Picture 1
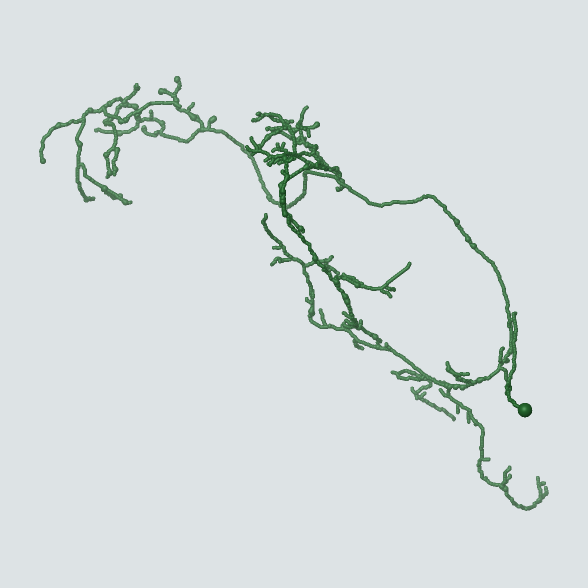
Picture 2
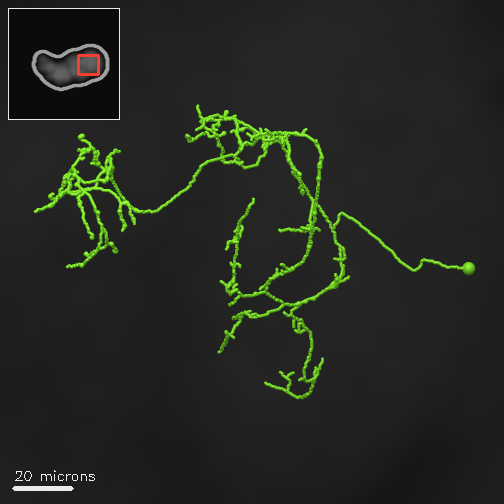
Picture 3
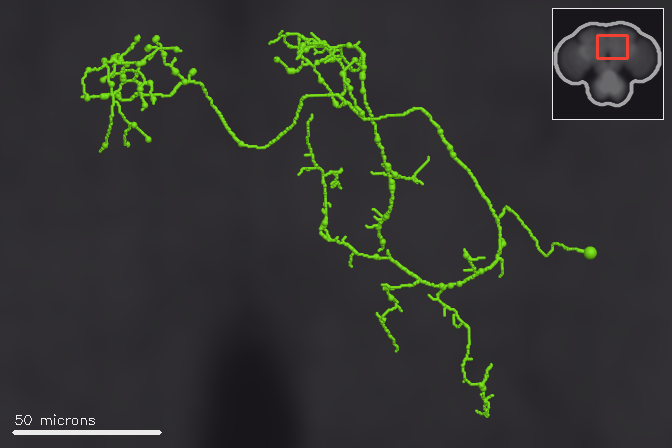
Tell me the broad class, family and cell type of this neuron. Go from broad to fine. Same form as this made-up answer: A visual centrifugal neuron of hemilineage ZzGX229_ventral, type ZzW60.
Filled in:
A central-brain intrinsic neuron of hemilineage CREl1, type CRE060.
